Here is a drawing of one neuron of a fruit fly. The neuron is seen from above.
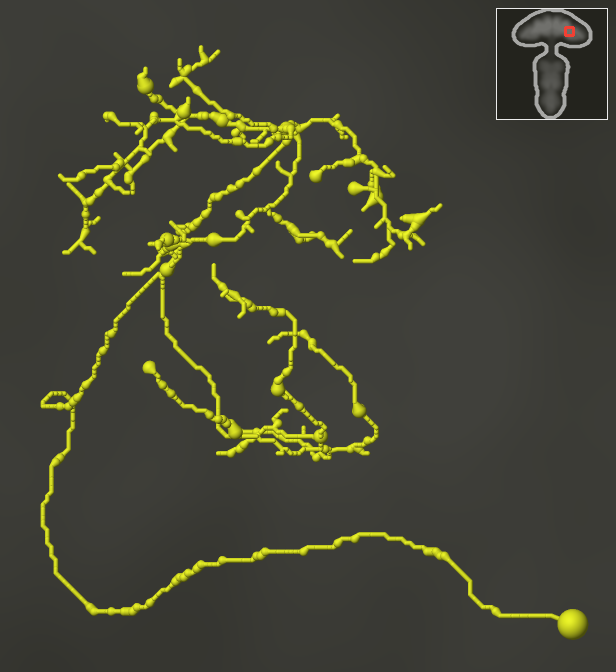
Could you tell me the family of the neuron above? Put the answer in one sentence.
The family is hemilineage VPNp&v1_posterior.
